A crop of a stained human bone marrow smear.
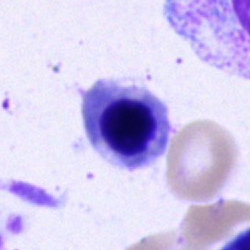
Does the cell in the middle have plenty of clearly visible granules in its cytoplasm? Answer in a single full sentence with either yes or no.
No, no granules can be seen in the cytoplasm of this cell.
